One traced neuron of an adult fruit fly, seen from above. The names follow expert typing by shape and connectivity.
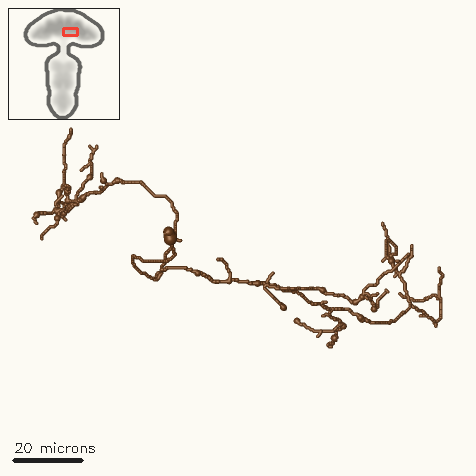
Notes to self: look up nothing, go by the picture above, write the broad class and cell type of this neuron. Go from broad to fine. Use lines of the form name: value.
broad class: central-brain intrinsic neuron
cell type: CB2152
